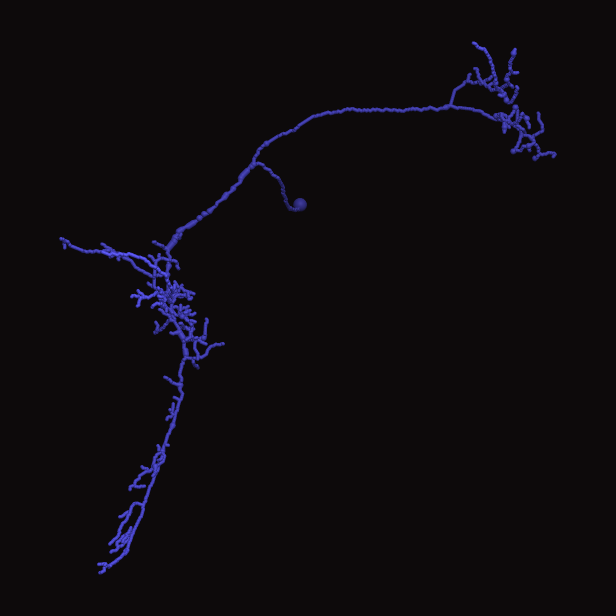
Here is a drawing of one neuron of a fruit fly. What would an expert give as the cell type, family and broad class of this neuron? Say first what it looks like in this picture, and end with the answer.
The picture shows dozens of branch ends. As drawn here it is about as wide as it is tall. The cell type is CB4069. Its family is hemilineage DM1_dorsal. This is a central-brain intrinsic neuron.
